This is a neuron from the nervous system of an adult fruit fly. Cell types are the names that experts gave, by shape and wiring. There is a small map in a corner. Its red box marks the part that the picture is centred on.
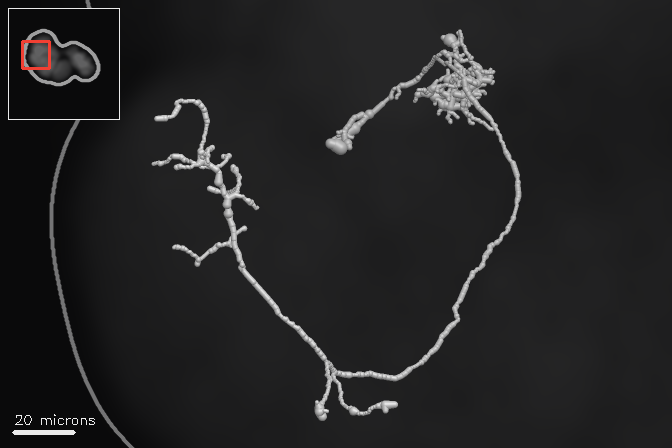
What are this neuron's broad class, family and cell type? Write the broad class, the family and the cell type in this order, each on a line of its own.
central-brain intrinsic neuron
hemilineage ALad1
VM7v_adPN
